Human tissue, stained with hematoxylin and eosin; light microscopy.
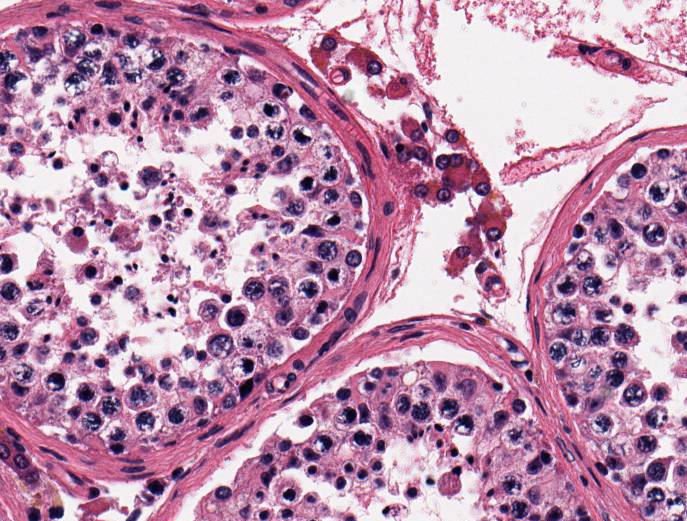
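Testis, H&E, and you can see the tubules are lined by a stratified epithelium many cells deep. Many cells inside have large round nuclei with coarse, clumped dark chromatin, and lots of small, round, densely dark nuclei sit toward the centres. Between tubules at top centre there's a small cluster of cells with abundant deep pink cytoplasm and round dark nuclei.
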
